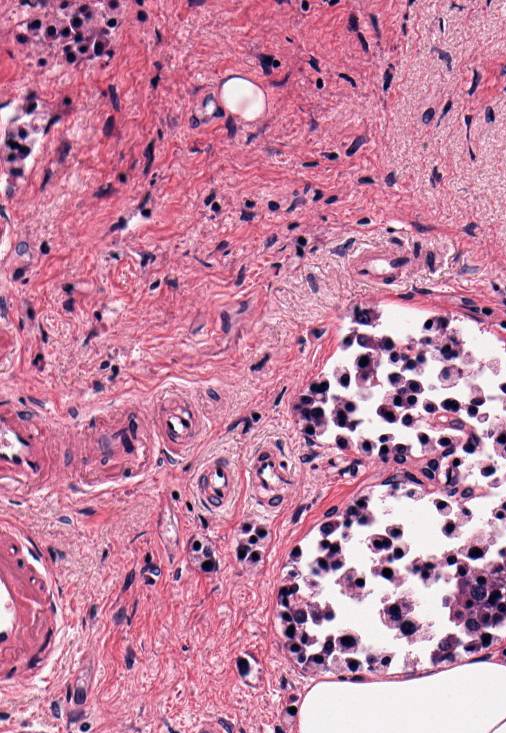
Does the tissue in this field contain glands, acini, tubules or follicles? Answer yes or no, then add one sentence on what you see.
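No. No glands are seen anywhere in the field.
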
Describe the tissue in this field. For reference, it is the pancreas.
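Pink fibrous connective tissue occupies most of this field, while a large clear space takes up the lower right. Its stroma consists of wavy pink collagen bundles containing scattered elongated dark nuclei. Within the clear space, rounded cells with dark round nuclei lie loosely scattered. At the upper left corner sits a cluster of small dark round nuclei.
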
